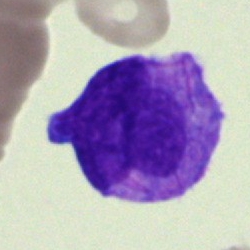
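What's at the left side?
A small rounded knob projects there.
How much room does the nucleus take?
Most of the cell; its chromatin is dense, staining dark violet.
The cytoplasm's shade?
Paler lilac than the nucleus.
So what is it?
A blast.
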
